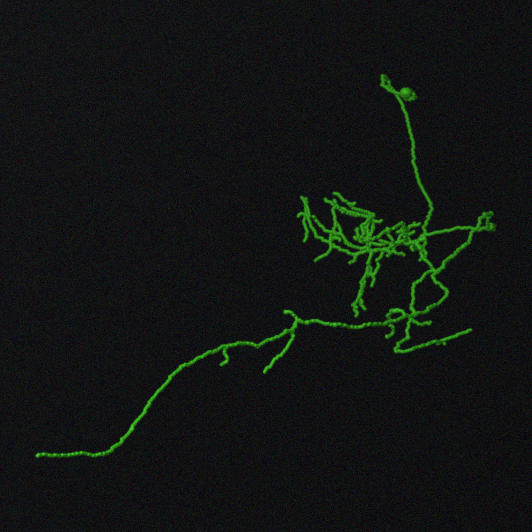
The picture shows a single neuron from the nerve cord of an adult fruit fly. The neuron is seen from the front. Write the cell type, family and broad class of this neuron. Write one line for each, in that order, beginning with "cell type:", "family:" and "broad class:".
cell type: AN19B101
family: hemilineage 19B
broad class: ascending neuron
